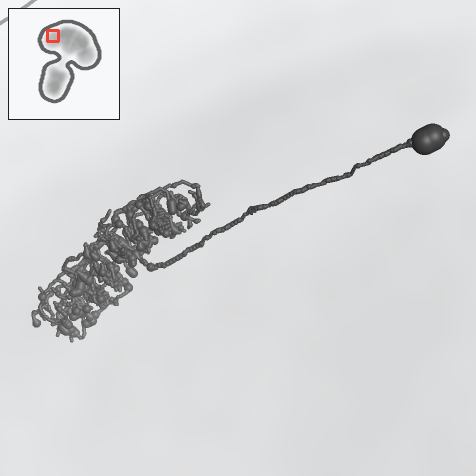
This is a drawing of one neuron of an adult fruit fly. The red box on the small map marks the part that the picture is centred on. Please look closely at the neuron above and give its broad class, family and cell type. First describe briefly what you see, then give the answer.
It is in the brain and does not reach the nerve cord. Its cell body lies at the upper right of the picture. The picture shows dozens of branch ends. Its broad class is optic-lobe intrinsic neuron. The family is Pm. The cell type is Pm2a.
